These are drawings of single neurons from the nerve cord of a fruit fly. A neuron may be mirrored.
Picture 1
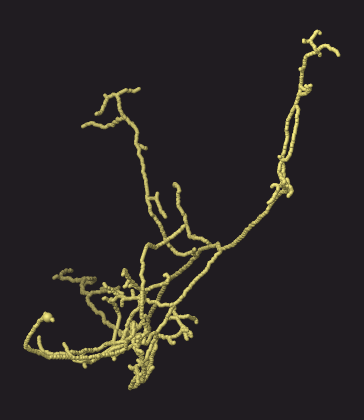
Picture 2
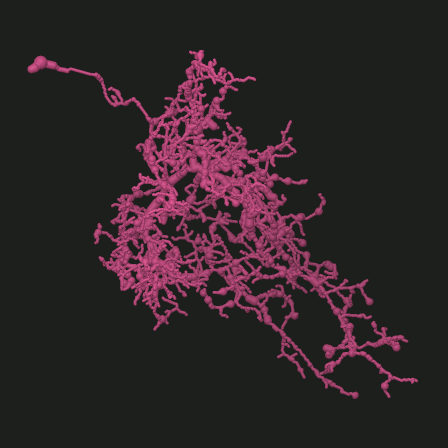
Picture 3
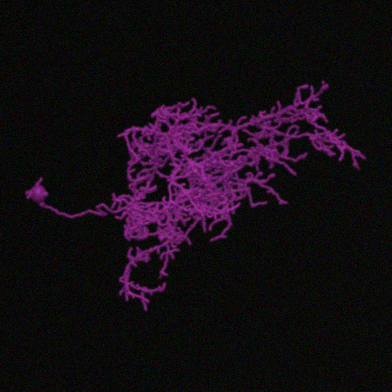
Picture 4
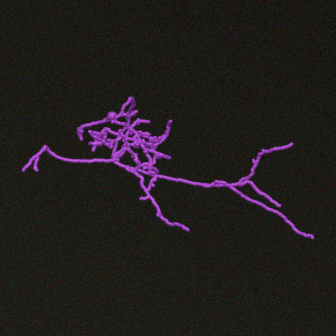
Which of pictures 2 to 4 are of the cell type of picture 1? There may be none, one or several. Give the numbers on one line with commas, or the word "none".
4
